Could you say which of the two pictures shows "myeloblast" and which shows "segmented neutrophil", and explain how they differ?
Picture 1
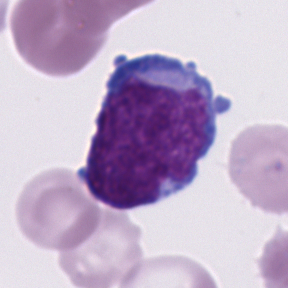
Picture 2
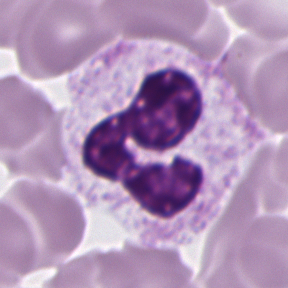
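Picture 1 is the myeloblast and picture 2 the segmented neutrophil. In the myeloblast the cytoplasm is a thin deep blue rim and the nucleus fills about 80% of the cell's area; the neutrophil's cytoplasm is abundant and pale pinkish-lilac.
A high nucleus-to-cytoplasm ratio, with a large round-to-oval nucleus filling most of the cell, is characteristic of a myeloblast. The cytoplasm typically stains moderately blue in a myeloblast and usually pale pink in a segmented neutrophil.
No granules are visible in the myeloblast, while fine pinkish-violet granules are scattered throughout the neutrophil's cytoplasm.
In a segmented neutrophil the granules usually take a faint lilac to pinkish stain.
The neutrophil's chromatin is dark purple and coarsely clumped, and no nucleoli or cytoplasmic vacuoles are seen.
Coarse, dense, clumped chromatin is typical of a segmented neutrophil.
The myeloblast's outline is angular, with small blue blebs budding along its top and right edges.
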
